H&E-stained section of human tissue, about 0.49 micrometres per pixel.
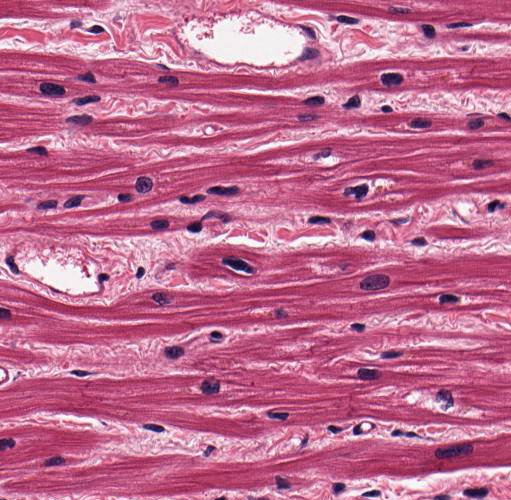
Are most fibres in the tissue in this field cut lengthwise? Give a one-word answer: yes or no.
Yes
